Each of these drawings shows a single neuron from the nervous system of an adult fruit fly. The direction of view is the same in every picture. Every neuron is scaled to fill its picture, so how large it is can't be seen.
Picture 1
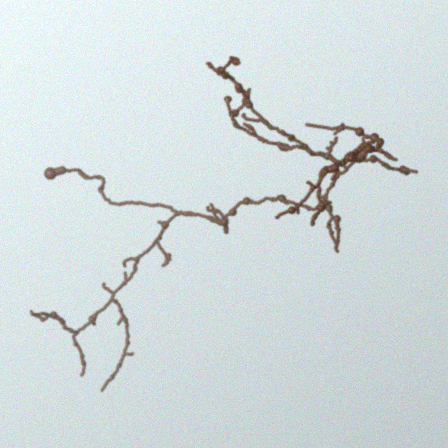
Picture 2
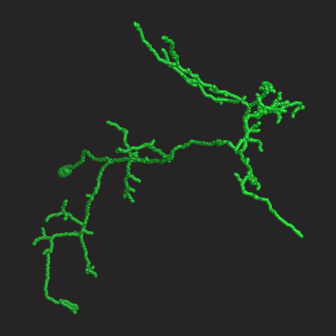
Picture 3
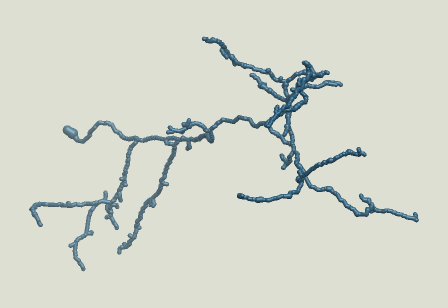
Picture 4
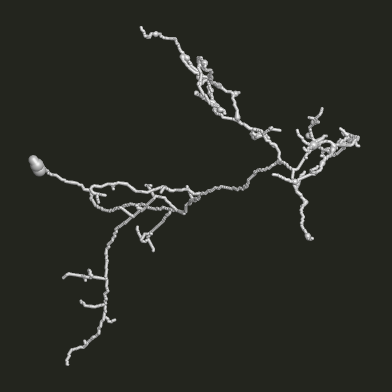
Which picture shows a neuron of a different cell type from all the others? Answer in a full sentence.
The neuron in picture 3 is of another cell type than the rest.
